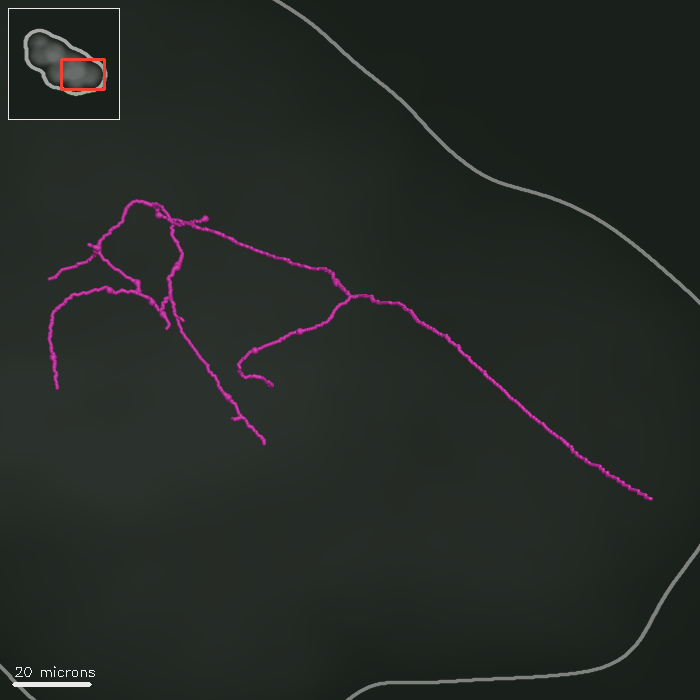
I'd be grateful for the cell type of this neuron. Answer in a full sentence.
The cell type is DNg106.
